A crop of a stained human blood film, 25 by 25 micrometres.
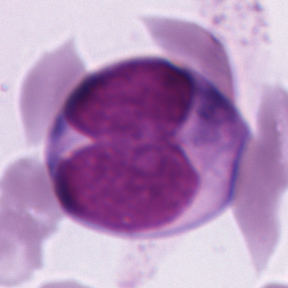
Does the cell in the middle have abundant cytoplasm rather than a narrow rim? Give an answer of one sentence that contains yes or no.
No, the nucleus fills most of this cell.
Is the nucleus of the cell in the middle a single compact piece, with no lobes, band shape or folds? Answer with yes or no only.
No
